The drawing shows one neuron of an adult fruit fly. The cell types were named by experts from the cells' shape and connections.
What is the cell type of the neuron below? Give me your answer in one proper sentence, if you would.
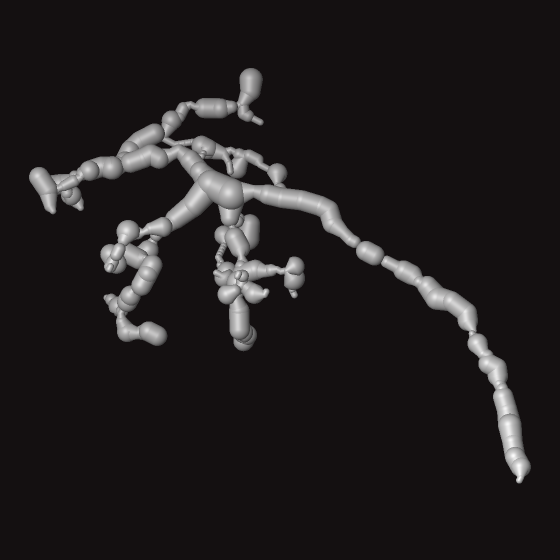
It is SNxx07 that names the cell type of this neuron.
